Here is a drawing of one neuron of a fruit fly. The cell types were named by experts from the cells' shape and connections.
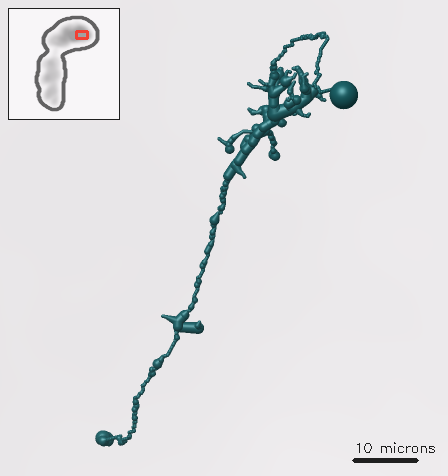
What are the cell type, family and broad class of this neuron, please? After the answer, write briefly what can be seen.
Its cell type is Tm2. The family is Tm. It is an optic-lobe intrinsic neuron. Its cell body lies at the upper right of the picture. By the scale bar it is about 65 microns tall in this view.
